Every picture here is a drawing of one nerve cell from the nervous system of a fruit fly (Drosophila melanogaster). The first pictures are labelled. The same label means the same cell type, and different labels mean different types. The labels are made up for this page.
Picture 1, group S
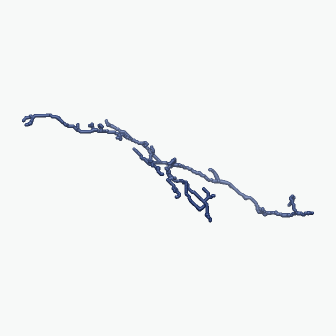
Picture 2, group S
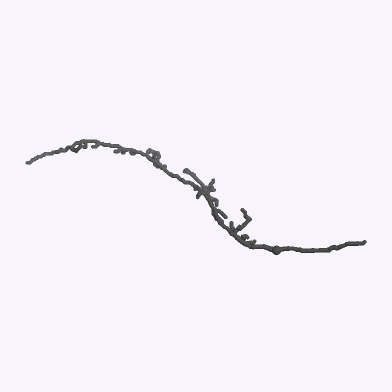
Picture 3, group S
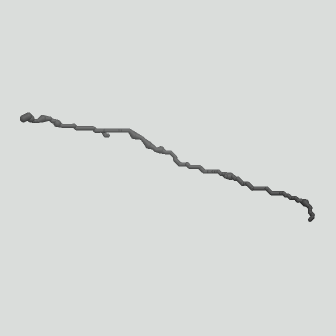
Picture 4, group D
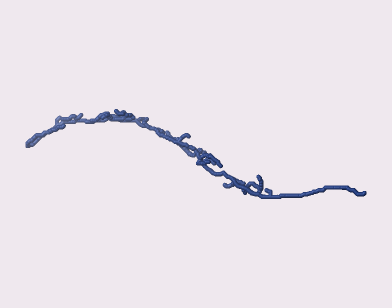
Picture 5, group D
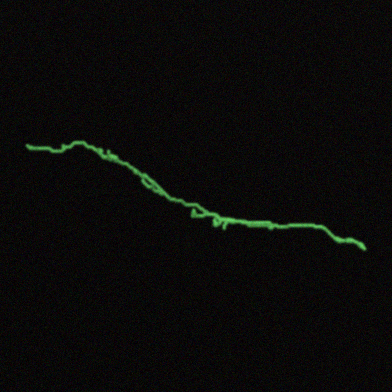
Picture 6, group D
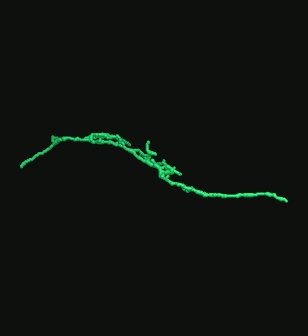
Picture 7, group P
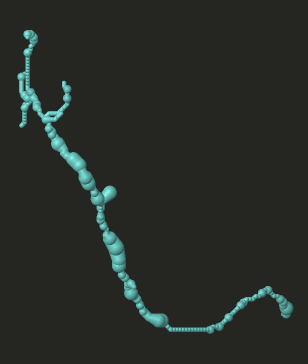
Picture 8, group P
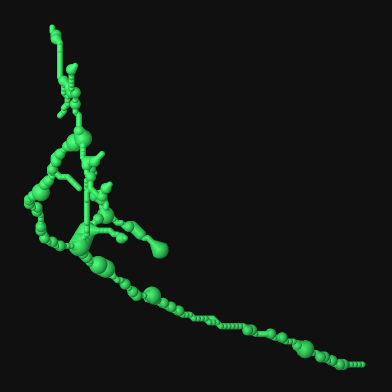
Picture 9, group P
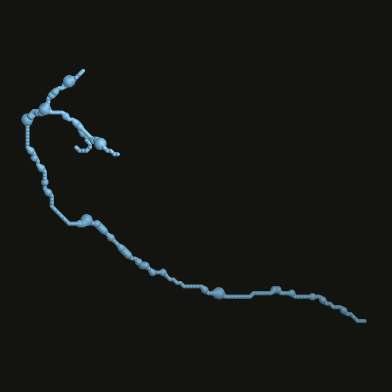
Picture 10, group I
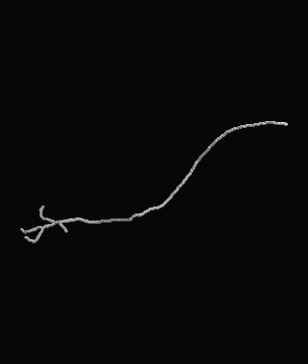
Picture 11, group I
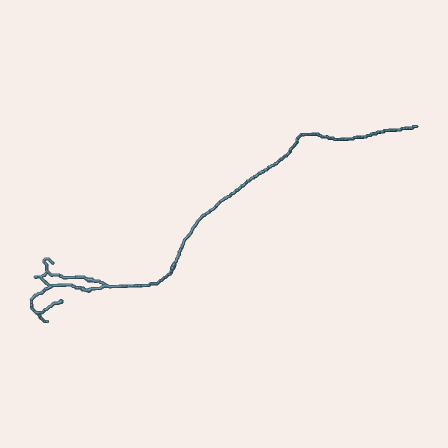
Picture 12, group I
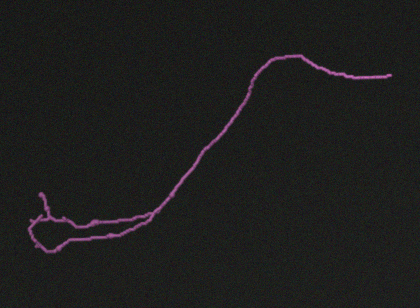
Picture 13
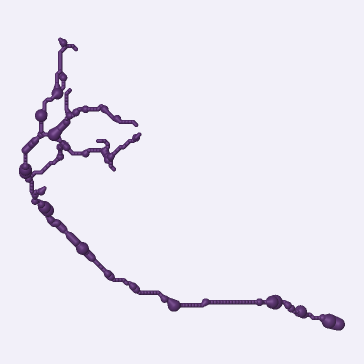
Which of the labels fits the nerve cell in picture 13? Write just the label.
group P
